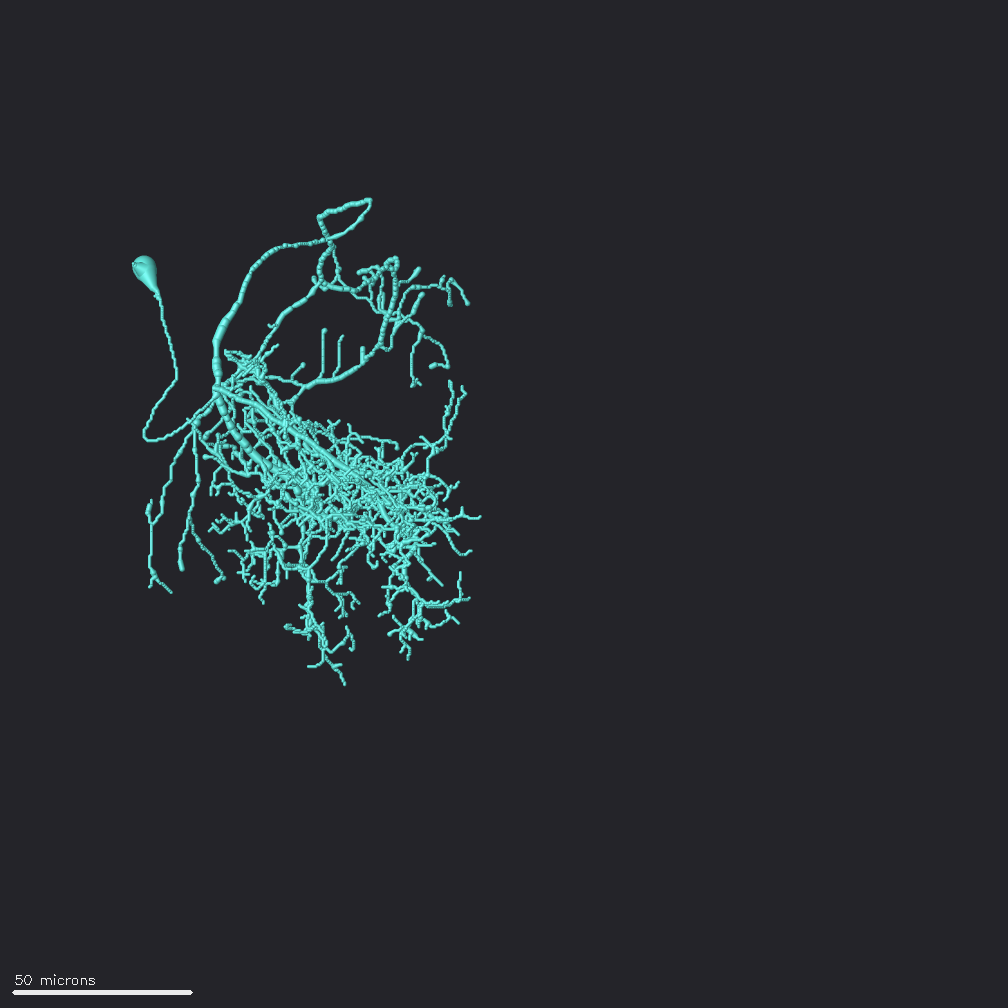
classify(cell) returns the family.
hemilineage 19A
